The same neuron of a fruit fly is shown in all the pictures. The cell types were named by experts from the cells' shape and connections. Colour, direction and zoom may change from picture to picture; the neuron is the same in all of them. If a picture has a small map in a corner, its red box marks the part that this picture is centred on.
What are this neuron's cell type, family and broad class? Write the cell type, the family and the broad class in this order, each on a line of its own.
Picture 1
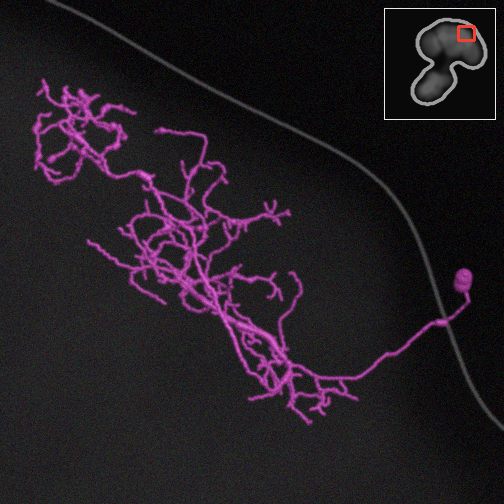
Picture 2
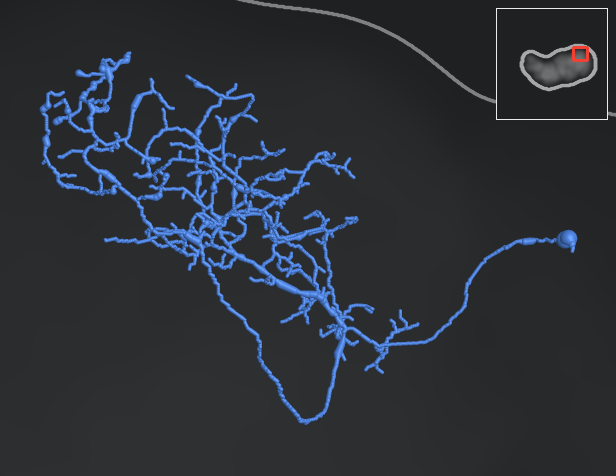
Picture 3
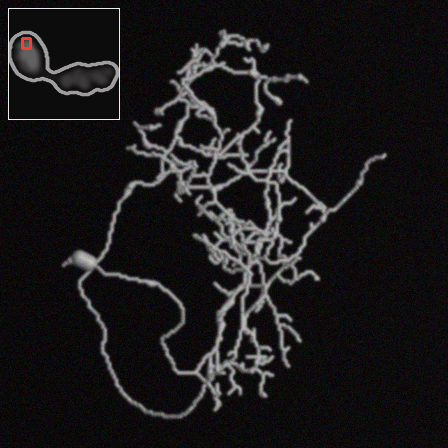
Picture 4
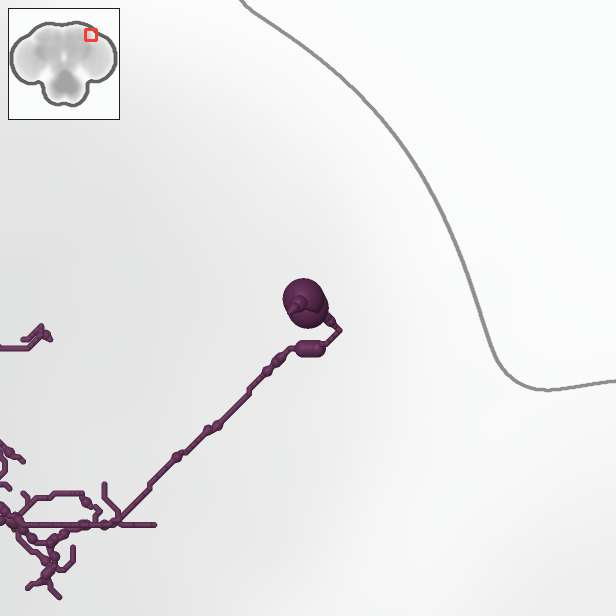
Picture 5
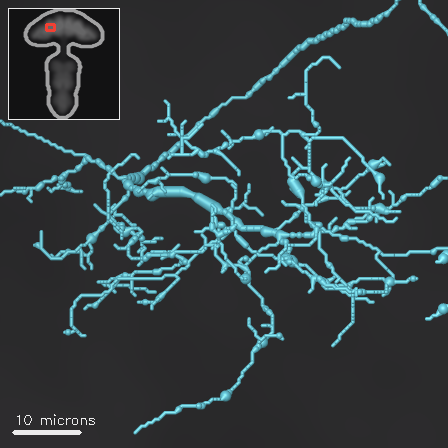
LHAD1i2_b
hemilineage SLPal2
central-brain intrinsic neuron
